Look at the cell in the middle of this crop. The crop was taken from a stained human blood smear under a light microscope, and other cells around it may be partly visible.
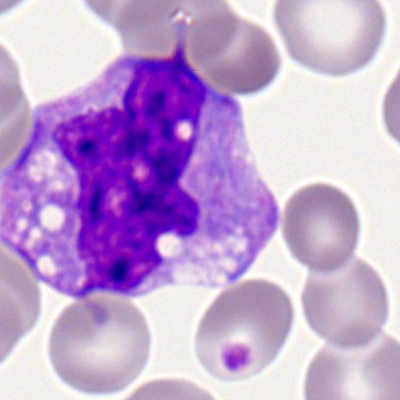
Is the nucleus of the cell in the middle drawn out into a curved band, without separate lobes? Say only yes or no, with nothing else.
Yes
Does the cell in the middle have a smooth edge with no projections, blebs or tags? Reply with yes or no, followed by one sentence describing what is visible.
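No. A thin spike projects from the top edge of the cell.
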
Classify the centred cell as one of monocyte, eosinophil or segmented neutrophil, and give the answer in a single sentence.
On this slide crop, the central cell is a monocyte.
